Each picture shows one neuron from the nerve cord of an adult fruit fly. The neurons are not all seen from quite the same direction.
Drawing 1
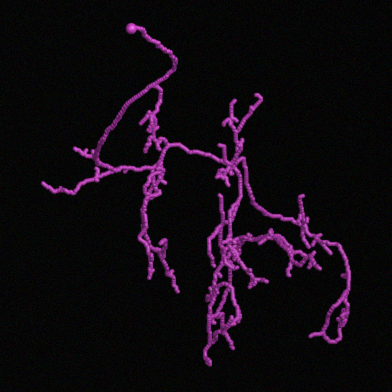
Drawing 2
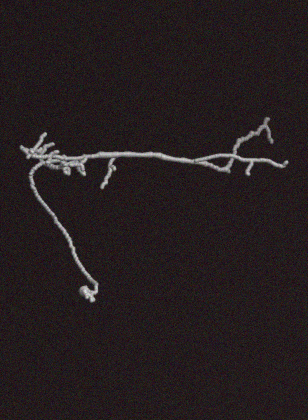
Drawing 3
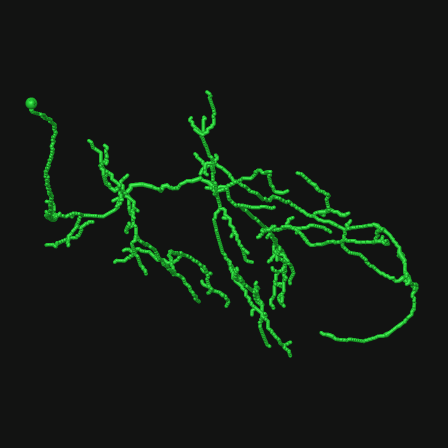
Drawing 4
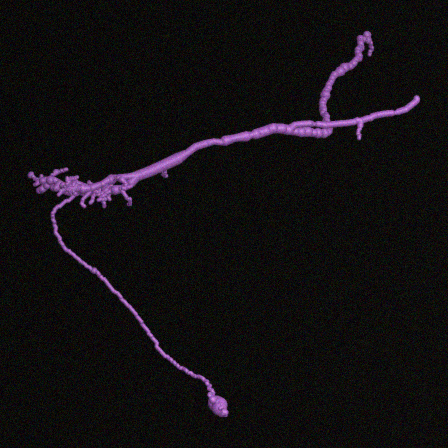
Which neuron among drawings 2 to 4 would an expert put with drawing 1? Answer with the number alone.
3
